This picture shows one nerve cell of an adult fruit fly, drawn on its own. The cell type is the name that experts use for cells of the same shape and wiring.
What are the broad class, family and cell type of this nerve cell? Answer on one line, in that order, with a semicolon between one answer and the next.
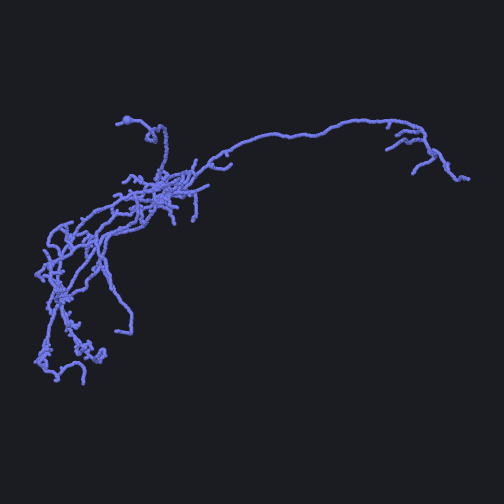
central-brain intrinsic neuron; hemilineage DM4_dorsal; pC1_7a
